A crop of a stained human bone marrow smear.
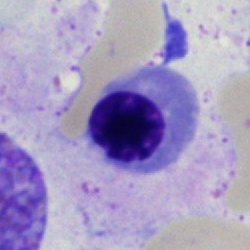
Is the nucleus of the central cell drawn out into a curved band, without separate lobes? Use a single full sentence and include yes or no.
No, the nucleus is compact and round or oval rather than band-shaped.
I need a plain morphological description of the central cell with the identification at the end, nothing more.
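See how the nucleus is off-centre, over toward the left? Chromatin's dark and coarsely clumped. Blue cytoplasm, with the rim widest on the right of the nucleus. That's an erythroblast.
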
